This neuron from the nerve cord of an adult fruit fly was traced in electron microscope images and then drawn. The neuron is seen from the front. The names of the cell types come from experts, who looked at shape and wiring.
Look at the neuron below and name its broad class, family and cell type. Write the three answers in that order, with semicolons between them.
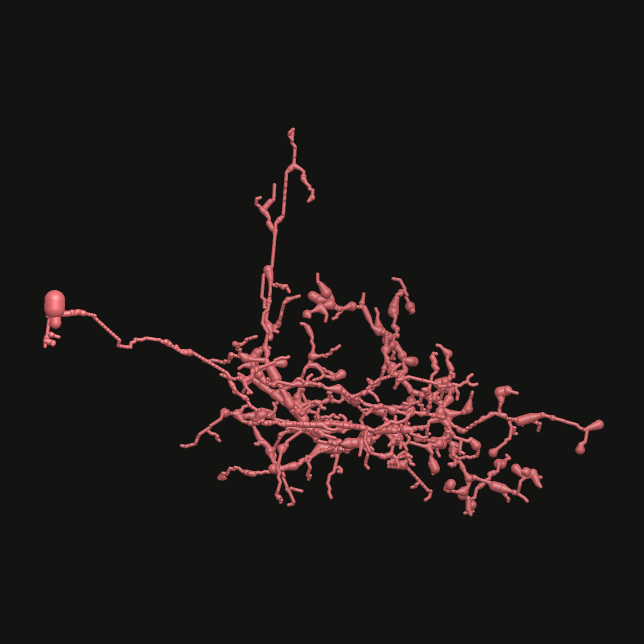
nerve-cord intrinsic neuron; hemilineage 13B; IN13B042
